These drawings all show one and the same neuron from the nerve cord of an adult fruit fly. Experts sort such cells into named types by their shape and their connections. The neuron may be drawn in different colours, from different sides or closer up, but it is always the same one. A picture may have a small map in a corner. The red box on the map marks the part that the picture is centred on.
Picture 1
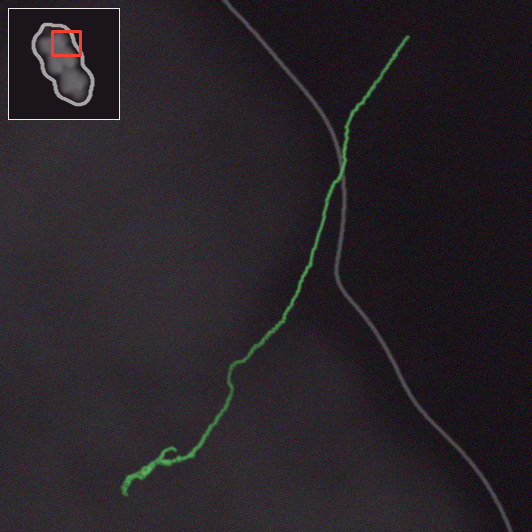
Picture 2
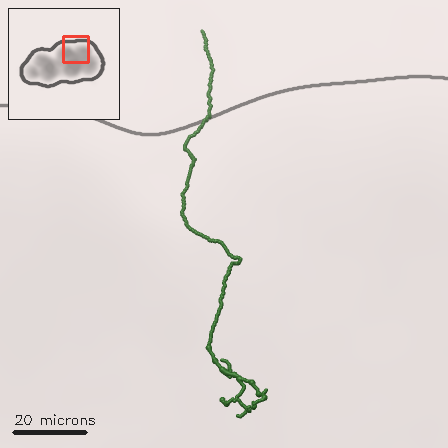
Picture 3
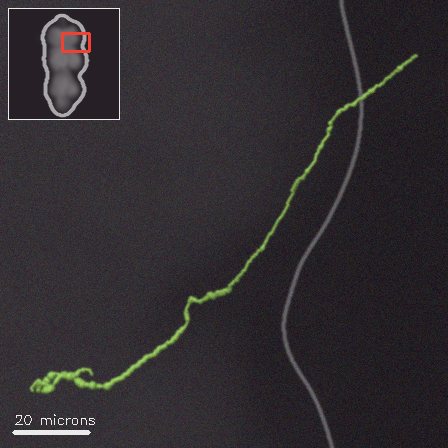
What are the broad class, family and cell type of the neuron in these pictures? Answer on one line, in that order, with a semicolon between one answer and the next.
sensory neuron entering the nerve cord; class gustatory; WG1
